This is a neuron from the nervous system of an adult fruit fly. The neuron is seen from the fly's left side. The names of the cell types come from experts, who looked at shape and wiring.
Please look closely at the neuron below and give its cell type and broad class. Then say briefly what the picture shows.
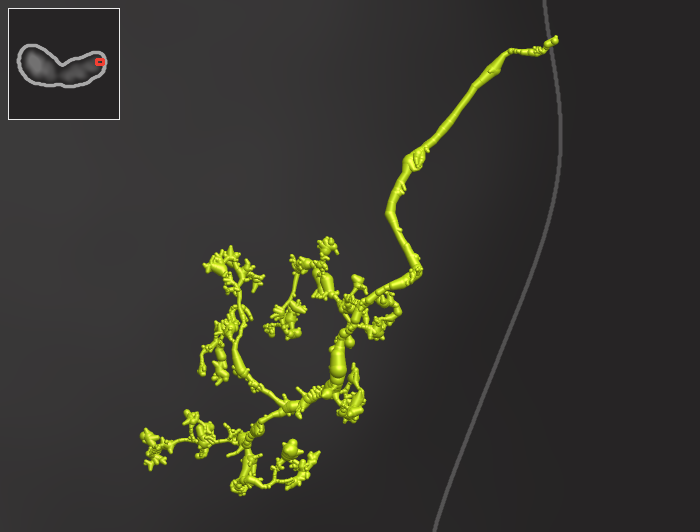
It is of cell type SNxx07. Its broad class is sensory neuron entering the nerve cord. The drawing shows no cell body. The picture shows dozens of branch ends.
